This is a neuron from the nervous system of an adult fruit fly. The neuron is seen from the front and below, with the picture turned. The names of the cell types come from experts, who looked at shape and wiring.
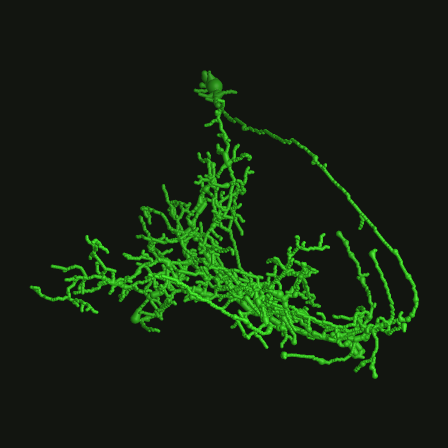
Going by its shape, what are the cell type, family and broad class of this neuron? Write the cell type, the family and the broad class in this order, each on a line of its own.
IN02A030
hemilineage 02A
nerve-cord intrinsic neuron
